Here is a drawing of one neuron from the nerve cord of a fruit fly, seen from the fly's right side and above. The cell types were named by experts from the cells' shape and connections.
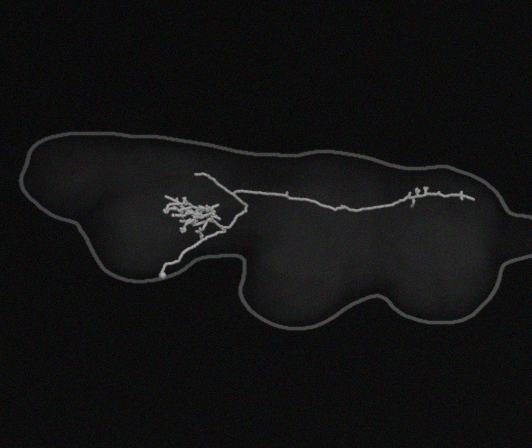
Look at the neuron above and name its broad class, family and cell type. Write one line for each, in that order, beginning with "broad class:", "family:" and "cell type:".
broad class: nerve-cord intrinsic neuron
family: hemilineage 08B
cell type: IN08B082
